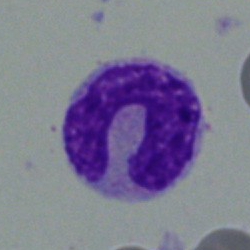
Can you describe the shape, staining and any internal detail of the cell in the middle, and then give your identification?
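A deep, narrow notch enters the nucleus from the bottom of the cell, giving it a horseshoe shape. The chromatin is dark purple and clumped, not fine and even. Nucleoli are not visible, and the cytoplasm lacks vacuoles. The cell is a band neutrophil.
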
